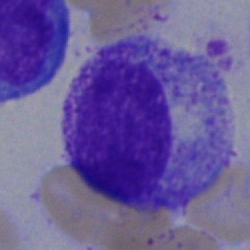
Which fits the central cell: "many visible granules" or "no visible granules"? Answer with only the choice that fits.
Many visible granules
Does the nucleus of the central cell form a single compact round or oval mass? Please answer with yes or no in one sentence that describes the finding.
Yes, the shape of the nucleus is one compact round or oval mass.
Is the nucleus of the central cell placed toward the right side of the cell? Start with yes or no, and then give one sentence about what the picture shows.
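No. The nucleus lies toward the left side of the cell.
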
